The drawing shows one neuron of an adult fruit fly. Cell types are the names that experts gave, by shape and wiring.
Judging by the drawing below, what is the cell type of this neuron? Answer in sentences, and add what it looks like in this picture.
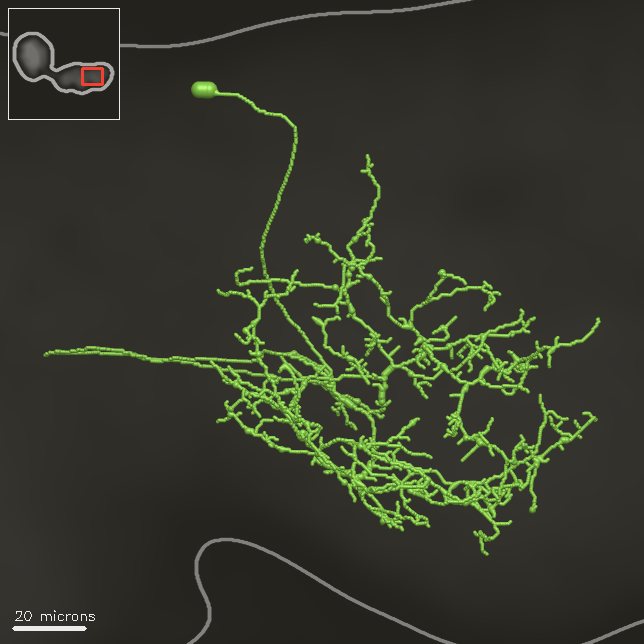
The cell type is IN23B028. It is a nerve-cord intrinsic neuron. By the scale bar it is about 160 microns wide in this view. The picture shows more than a hundred branch ends.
